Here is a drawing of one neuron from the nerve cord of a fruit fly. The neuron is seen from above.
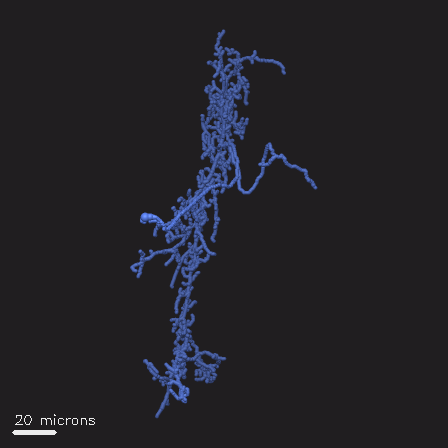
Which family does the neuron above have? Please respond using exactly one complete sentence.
Of the families, hemilineage 23B is the one for this neuron.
